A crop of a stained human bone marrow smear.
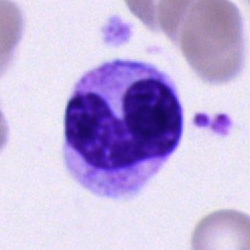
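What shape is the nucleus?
Deeply notched from the top: kidney or horseshoe shaped.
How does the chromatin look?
Dark purple, coarsely clumped.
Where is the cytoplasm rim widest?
Below the nucleus, pale lilac, with fine, faint pinkish-purple granules.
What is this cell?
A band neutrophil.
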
